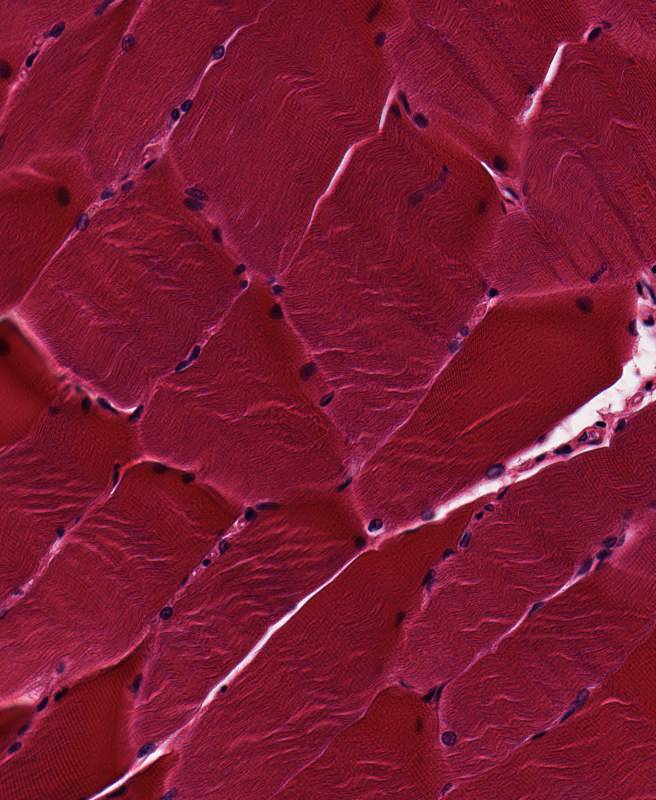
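Skeletal muscle in a haematoxylin and eosin stained section. First, fibres: large, closely packed and polygonal, filling the whole field, cut across or obliquely. Second, cytoplasm: evenly and deeply red-pink. Third, nuclei of the skeletal muscle fibres: small, dark, oval to flattened, lying at the fibre edges rather than in their centres.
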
